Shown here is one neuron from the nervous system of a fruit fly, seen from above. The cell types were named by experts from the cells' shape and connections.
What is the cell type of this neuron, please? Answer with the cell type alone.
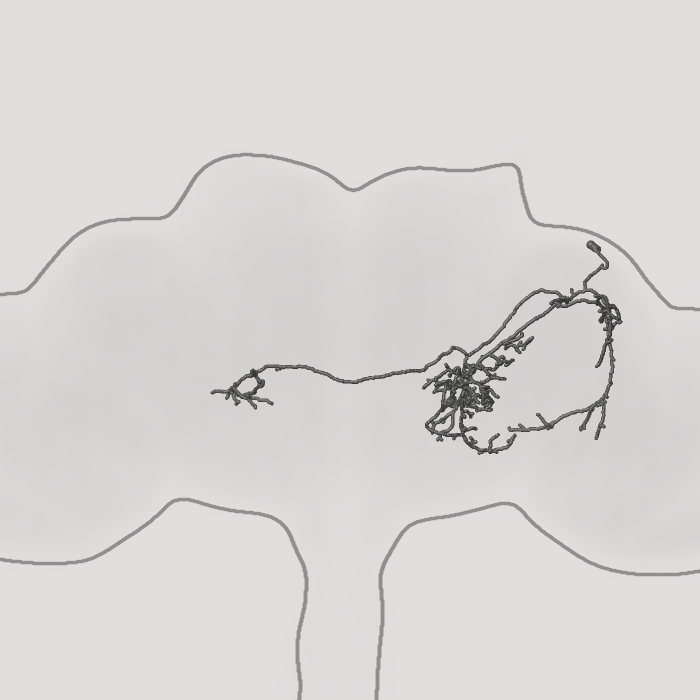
CL074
